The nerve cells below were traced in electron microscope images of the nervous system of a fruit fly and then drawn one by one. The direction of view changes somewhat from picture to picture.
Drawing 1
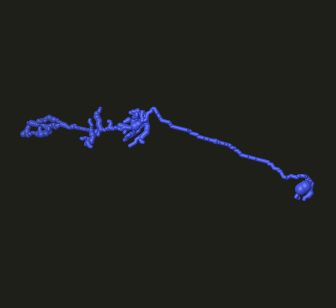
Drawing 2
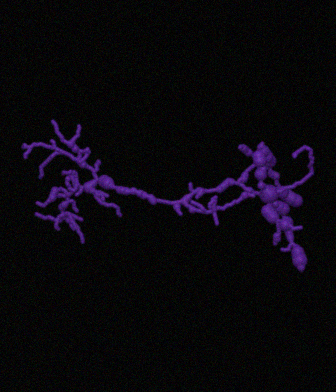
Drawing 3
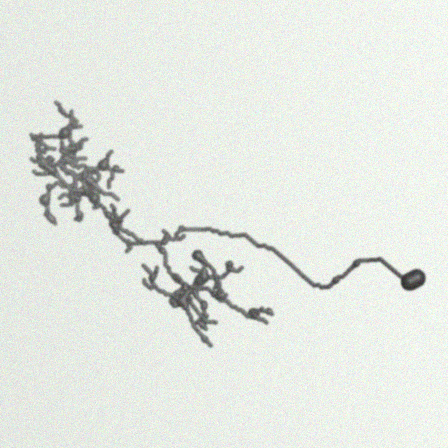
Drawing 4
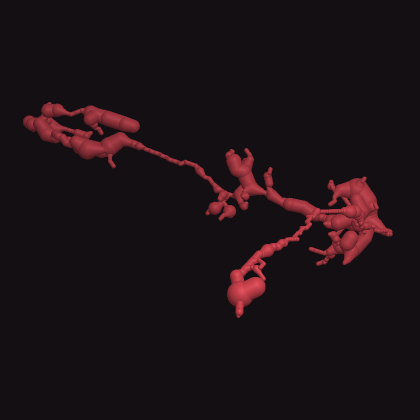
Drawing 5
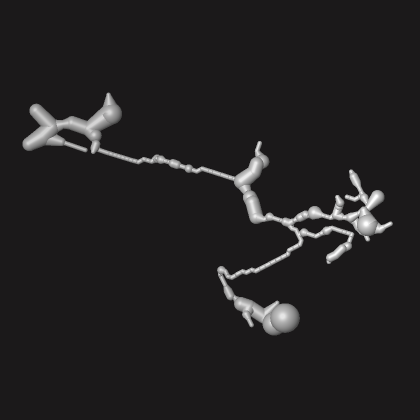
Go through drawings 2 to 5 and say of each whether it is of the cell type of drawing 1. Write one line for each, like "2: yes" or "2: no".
2: no
3: no
4: yes
5: yes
